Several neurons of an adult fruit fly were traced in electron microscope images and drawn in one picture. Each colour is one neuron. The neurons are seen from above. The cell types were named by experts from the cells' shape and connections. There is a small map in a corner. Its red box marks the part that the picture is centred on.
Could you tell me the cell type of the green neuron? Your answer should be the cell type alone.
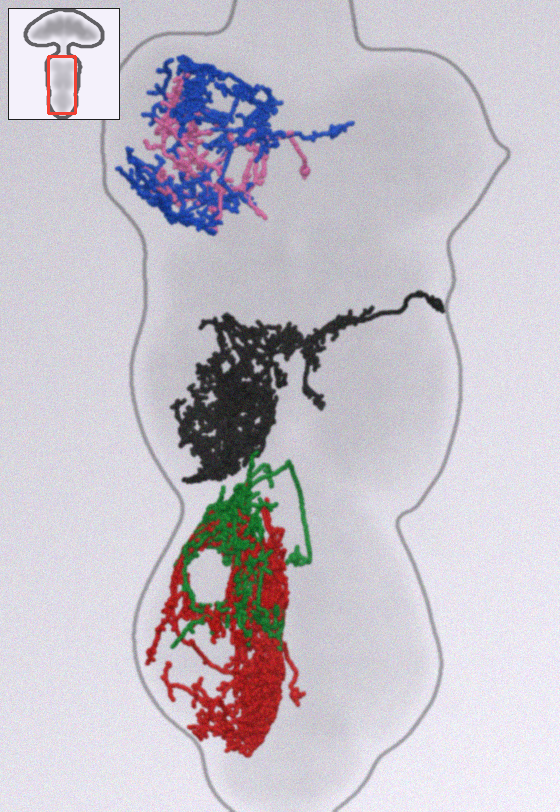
IN10B016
